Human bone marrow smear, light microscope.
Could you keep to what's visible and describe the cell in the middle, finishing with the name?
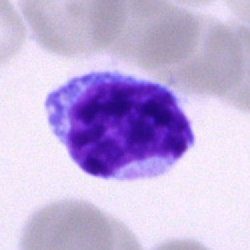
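A single large, unlobed nucleus fills most of the cell. No distinct nucleolus is visible within it. Along the lower edge of the nucleus lies a small, pale crescent of cytoplasm, in which no clear vacuoles are seen. This is a lymphocyte.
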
